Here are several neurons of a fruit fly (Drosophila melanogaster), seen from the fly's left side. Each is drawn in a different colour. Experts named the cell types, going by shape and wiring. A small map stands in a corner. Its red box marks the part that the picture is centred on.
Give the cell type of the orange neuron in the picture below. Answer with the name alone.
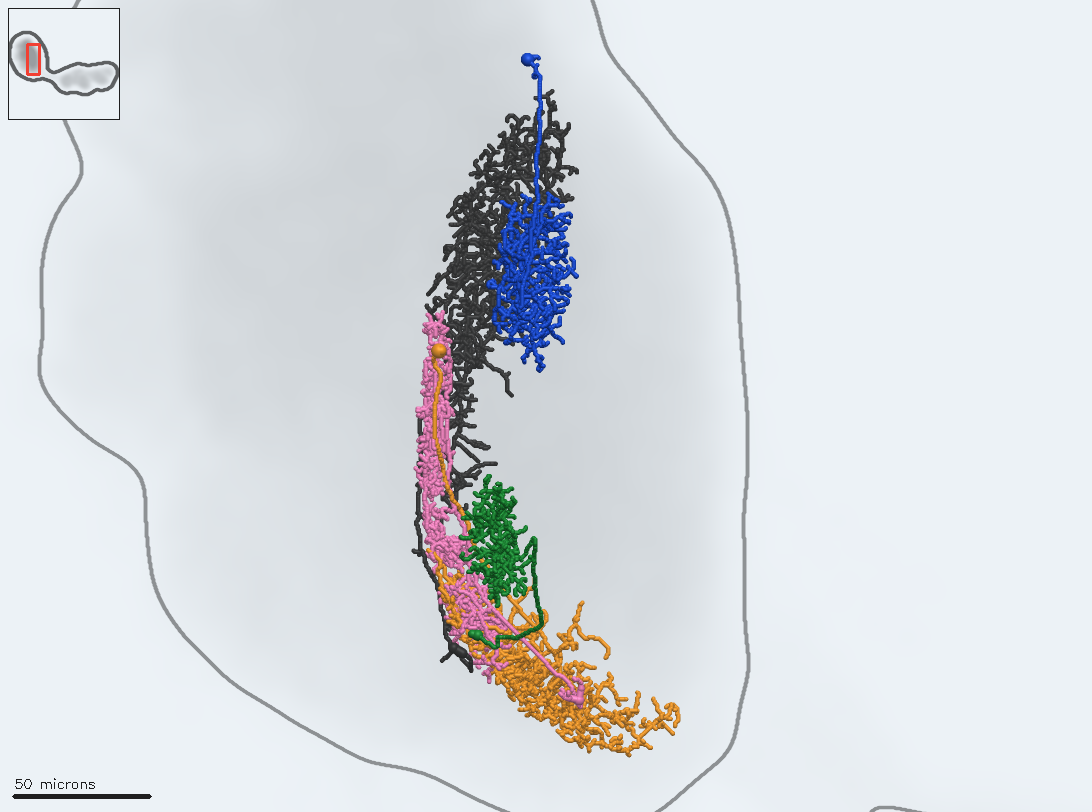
Pm6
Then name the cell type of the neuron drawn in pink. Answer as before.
Pm3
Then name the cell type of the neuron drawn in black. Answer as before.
Pm8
